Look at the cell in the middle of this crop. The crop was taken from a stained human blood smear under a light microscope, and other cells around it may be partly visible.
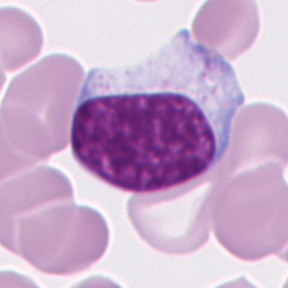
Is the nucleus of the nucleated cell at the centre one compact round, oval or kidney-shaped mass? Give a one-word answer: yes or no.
Yes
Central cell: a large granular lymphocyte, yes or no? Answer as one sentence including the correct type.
Yes, a large granular lymphocyte is the cell positioned in the middle of the field.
